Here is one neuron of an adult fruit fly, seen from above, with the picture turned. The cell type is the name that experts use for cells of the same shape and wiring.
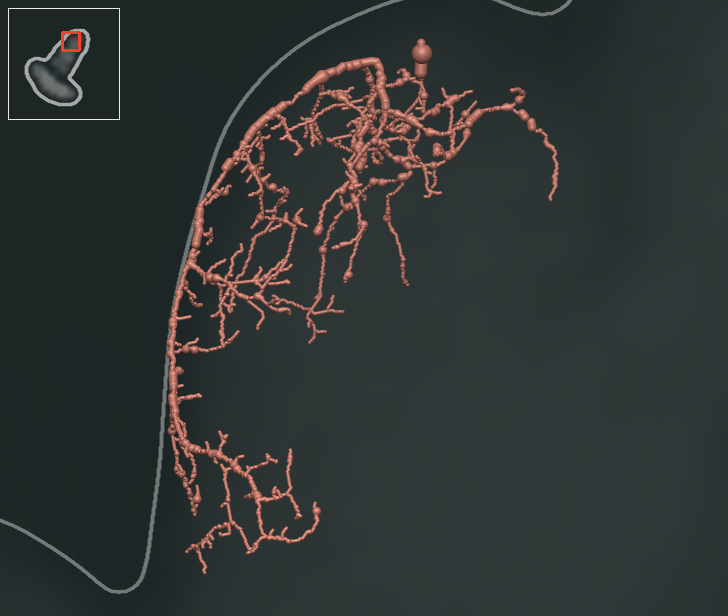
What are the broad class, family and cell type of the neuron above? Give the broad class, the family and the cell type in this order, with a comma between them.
nerve-cord intrinsic neuron, hemilineage 13A, IN13A030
